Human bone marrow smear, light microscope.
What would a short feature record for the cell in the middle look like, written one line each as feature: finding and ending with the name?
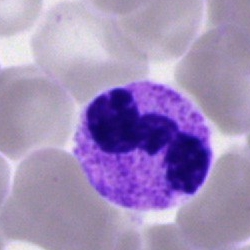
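Outline: round and smooth all the way around.
Nucleus: three lobes, joined one after another in a chain.
Chromatin: dense, dark purple and clumped.
Granules: fine and lilac, scattered throughout the cytoplasm.
Name: segmented neutrophil.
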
